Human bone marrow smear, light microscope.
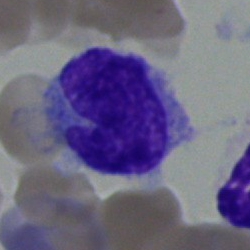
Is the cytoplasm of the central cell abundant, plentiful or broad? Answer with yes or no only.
No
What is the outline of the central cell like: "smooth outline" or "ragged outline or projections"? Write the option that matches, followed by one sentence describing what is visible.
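Ragged outline or projections. The outer edge of the cell is irregular and frayed rather than smooth.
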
